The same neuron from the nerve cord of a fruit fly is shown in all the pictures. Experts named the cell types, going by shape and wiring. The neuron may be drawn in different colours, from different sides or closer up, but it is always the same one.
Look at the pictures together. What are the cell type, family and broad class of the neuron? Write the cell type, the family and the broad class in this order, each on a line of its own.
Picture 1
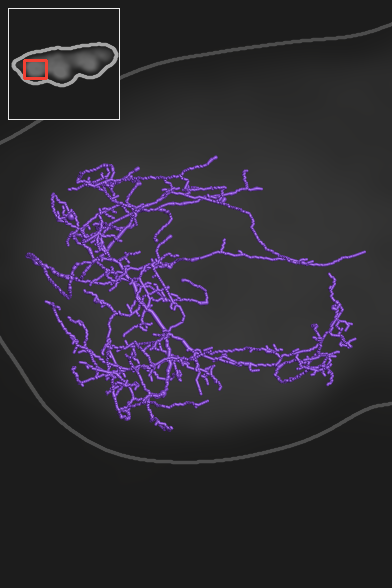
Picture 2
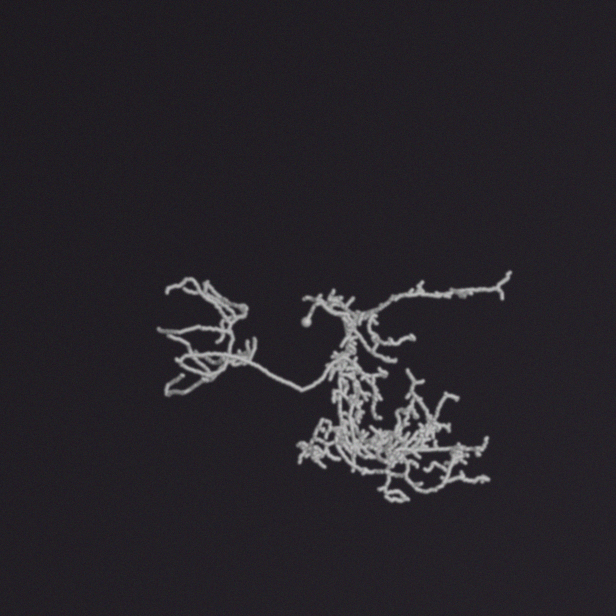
IN01A040
hemilineage 01A
nerve-cord intrinsic neuron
